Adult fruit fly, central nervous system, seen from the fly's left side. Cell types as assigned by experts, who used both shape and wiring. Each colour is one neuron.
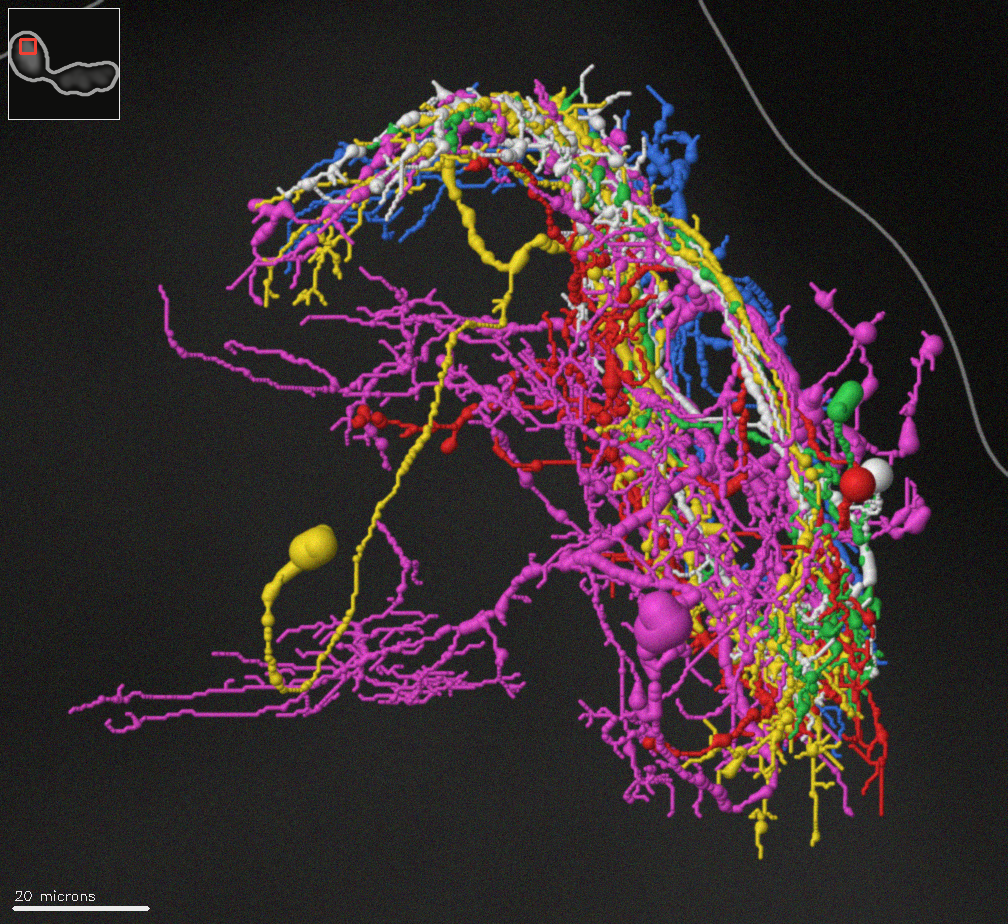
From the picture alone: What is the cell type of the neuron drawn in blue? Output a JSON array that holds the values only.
["CB3479"]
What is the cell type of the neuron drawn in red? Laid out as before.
["CL134"]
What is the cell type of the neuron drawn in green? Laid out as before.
["SLP360_d"]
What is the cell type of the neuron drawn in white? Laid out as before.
["CB1551"]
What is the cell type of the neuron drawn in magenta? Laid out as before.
["LHPV3c1"]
